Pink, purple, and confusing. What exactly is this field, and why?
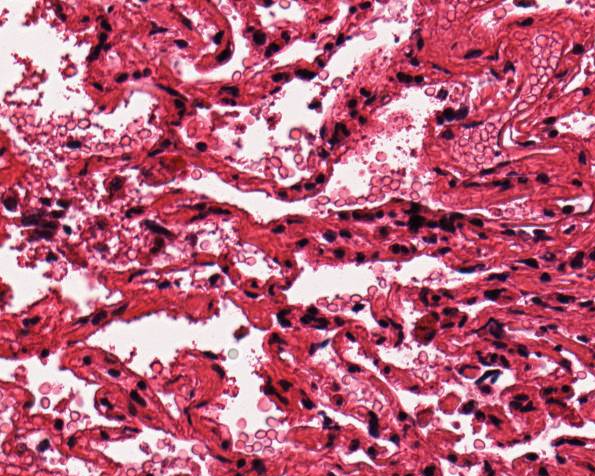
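It's alveolus you're looking at. Deep pink-red branching strands run across the whole field between lots of open white spaces, their nuclei mostly dark and elongated or oval.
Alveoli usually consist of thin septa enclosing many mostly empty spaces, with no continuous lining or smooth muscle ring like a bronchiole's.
Top right, red blood cells pack a channel bordered by pink tissue.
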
